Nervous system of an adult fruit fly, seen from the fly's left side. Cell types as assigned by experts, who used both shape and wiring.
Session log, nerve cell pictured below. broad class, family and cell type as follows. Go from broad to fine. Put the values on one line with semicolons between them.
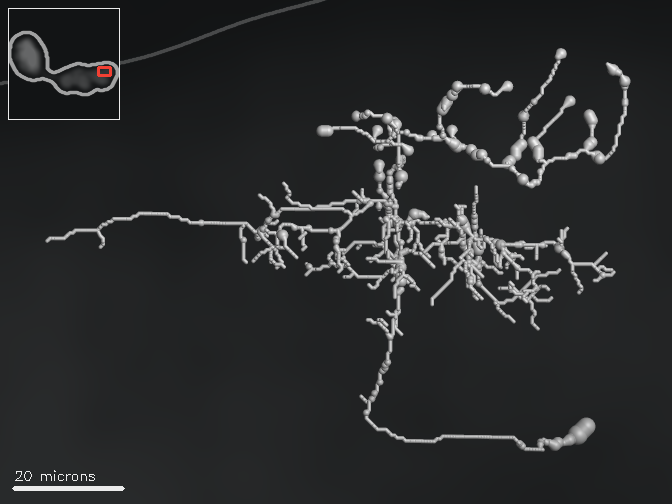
nerve-cord intrinsic neuron; hemilineage 06A; IN06A063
